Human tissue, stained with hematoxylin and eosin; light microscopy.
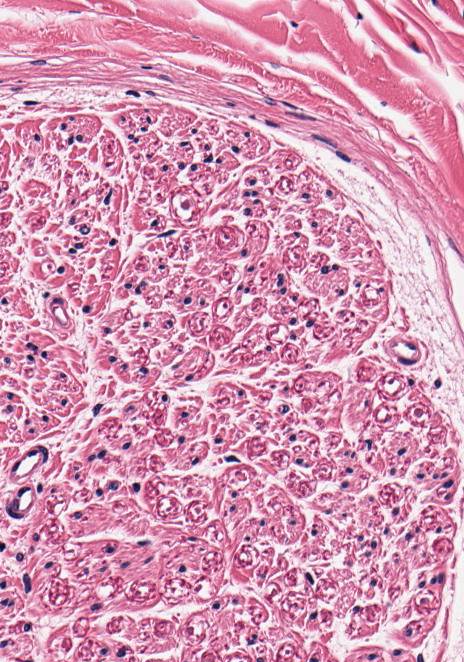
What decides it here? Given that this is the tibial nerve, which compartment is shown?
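This is a nerve fascicle, I'd say. A large rounded bundle of closely packed fibres fills most of the field; most are cross-cut round profiles, many showing a central pink dot in a pale ring.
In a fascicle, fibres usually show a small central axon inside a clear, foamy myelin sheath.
Small dark oval to elongated nuclei lie evenly between the fibres. Along its curved upper right edge runs a thin layer of flattened cells with elongated nuclei.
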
